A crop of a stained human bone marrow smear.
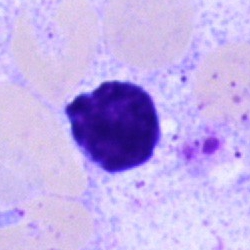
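Lymphocyte in the centre. Notice the roughly round shape with a small bulge at the upper left edge. The dark nucleus fills almost the whole cell, leaving no clear rim of cytoplasm. Dense, deep purple-blue chromatin runs throughout, and no vacuoles appear.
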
